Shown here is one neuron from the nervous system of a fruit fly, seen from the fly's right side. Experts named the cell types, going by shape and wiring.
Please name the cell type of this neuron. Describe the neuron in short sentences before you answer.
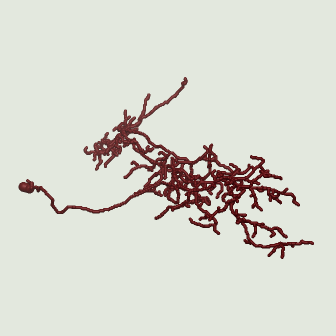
Its cell body lies on the left of the picture. Dozens of branch ends can be seen. It is a central-brain intrinsic neuron. It is of cell type PVLP102.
